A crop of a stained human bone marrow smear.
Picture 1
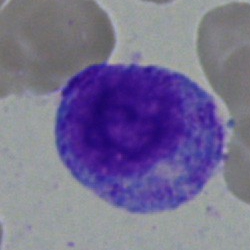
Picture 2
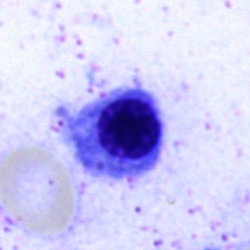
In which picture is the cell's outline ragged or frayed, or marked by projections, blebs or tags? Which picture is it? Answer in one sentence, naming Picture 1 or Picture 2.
Picture 2 contains the cell with the rough edge.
